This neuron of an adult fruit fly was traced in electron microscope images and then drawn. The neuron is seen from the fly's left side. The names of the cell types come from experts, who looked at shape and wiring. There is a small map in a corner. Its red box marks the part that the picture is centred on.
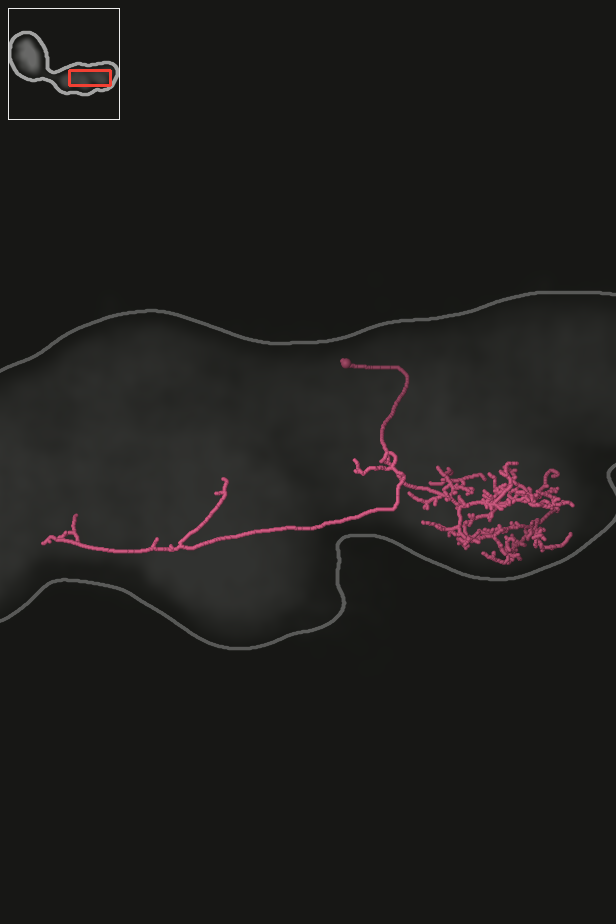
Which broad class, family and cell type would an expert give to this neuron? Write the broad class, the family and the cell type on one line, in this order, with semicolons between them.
nerve-cord intrinsic neuron; hemilineage 23B; IN23B068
